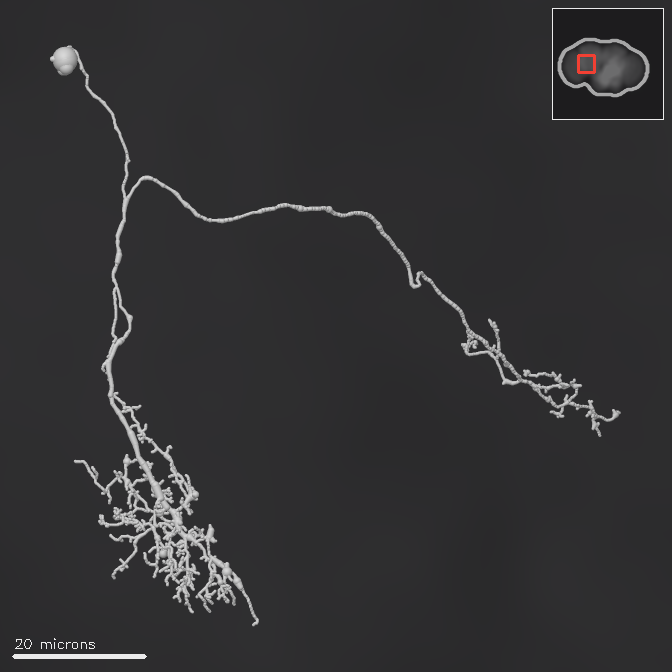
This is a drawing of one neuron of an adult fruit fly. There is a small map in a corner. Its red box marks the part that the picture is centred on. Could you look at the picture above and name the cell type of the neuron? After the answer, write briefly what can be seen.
It is of cell type LPC1. It is a visual projection neuron. Its cell body lies at the upper left of the picture. From top to bottom in the picture it spans about 90 microns. The picture shows dozens of branch ends.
